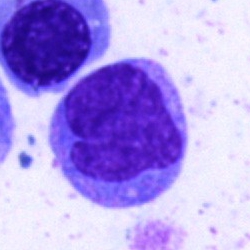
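Monocyte in the middle of the smear. See how a cleft enters the nucleus from the left, and how the nucleus fills most of the cell. The chromatin is fine and lacy, not clumped into dark blocks; the rim of cytoplasm is widest at the lower left.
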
